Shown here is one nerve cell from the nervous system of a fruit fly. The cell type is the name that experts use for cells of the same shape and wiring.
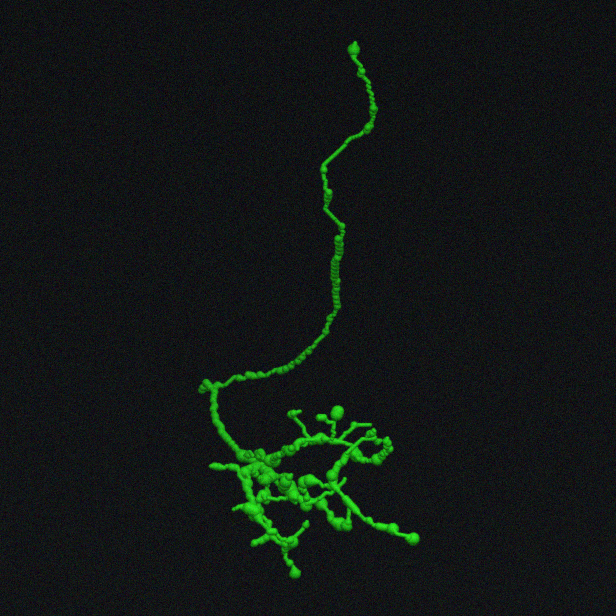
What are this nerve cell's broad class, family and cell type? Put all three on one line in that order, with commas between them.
sensory neuron entering the brain, class hygrosensory, HRN_VP1d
